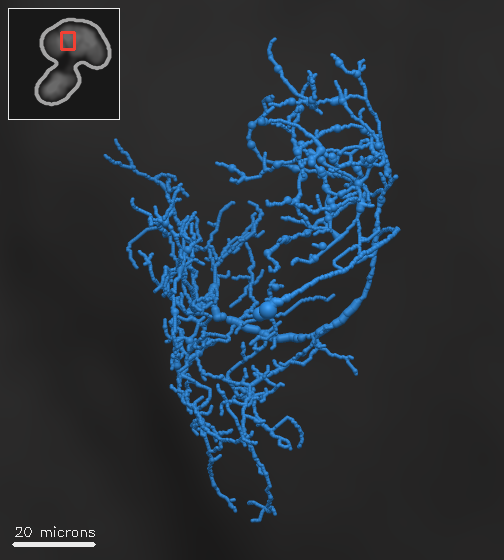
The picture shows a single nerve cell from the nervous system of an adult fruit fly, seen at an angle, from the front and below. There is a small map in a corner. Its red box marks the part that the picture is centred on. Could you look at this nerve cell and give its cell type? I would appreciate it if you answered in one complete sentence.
The nerve cell is of cell type WED015.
